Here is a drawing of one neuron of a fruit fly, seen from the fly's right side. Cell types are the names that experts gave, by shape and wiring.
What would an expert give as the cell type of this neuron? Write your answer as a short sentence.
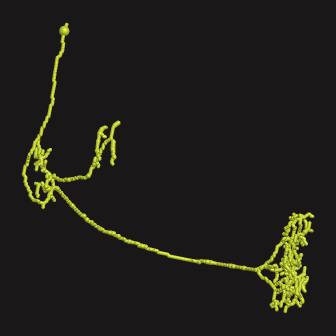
The cell type is Y3.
